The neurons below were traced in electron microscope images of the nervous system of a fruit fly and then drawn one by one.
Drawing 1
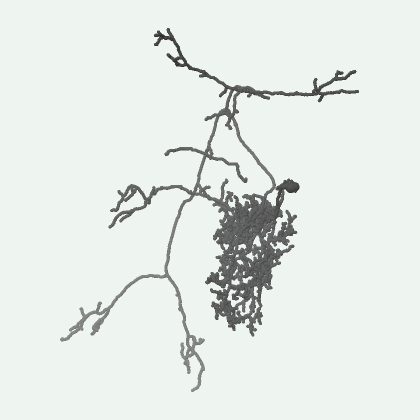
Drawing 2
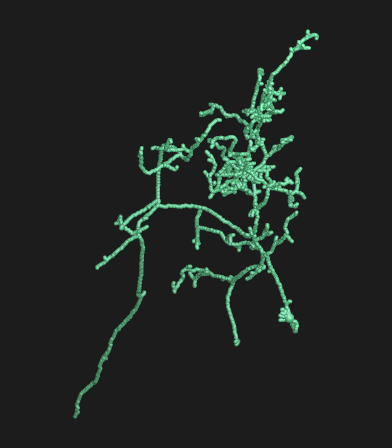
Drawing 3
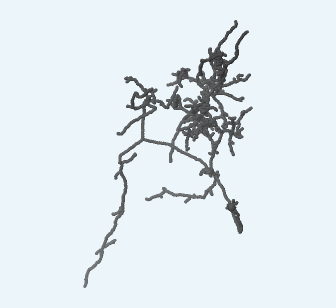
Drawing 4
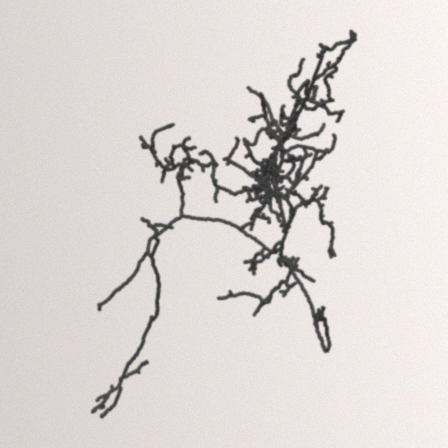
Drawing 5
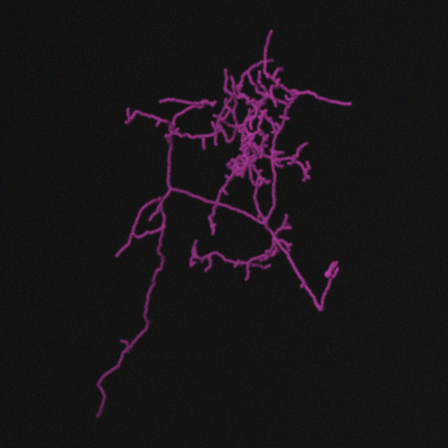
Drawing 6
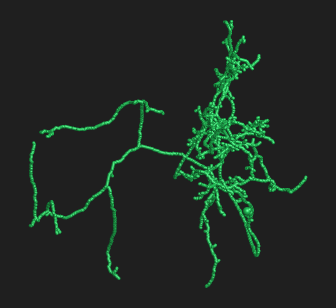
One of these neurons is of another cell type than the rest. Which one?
1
